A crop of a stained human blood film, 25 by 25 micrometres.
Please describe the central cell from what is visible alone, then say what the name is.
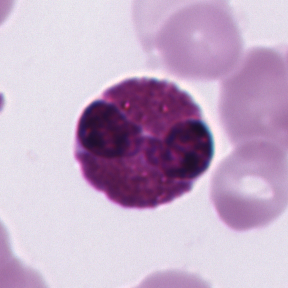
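You've got a cell about 12 micrometres across here. Its nucleus has two lobes, one on the left side and one on the right, joined by a thinner band across the middle of the cell. The chromatin is dark purple and densely clumped. Granules fill the cytoplasm evenly, right out to the cell edge. It's an eosinophil.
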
